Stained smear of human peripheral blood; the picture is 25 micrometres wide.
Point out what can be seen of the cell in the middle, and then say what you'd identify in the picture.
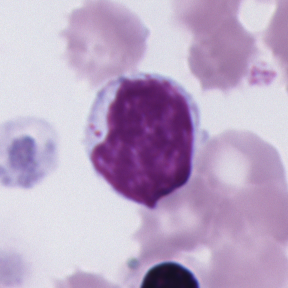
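This one's about 12 by 10 micrometres, with a roughly round nucleus of about 11 by 9 micrometres filling about 80% of the cell's area. The nucleus sits off-centre toward the right and has a shallow notch on its left side. The cytoplasm forms a narrow, very pale rim, widest on the left, with a few small reddish granules at that edge. It's a typical lymphocyte.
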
